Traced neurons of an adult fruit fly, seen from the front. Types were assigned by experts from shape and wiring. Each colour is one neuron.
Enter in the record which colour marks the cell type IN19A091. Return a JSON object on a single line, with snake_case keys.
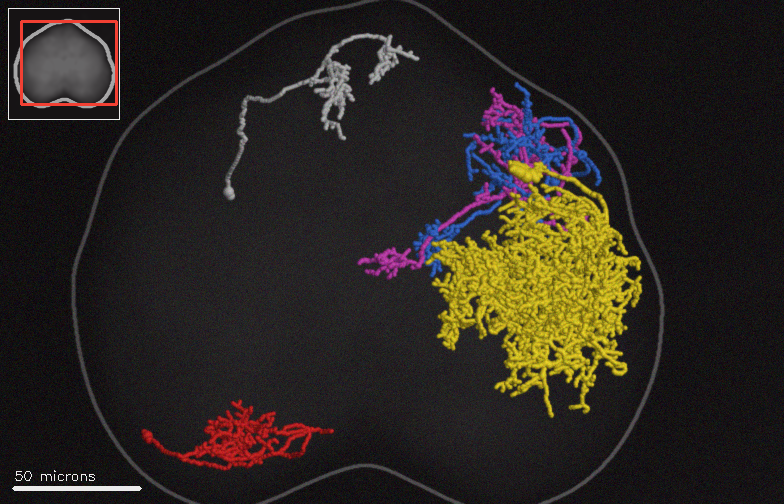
{"colour": "blue"}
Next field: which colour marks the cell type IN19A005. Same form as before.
{"colour": "yellow"}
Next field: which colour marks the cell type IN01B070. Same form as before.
{"colour": "red"}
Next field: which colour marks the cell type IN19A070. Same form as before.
{"colour": "magenta"}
